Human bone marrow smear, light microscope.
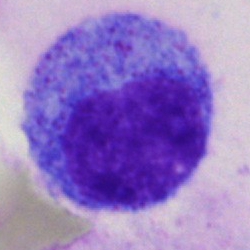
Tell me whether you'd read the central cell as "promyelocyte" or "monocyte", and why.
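Answer: promyelocyte. Its nucleus lies off-centre toward the lower right, with chromatin that stains dark purple and looks dense. Blue cytoplasm forms a crescent along the upper left side of the nucleus.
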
